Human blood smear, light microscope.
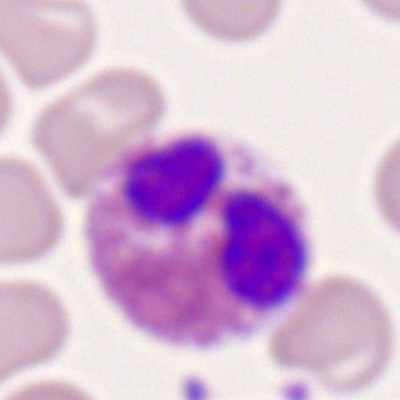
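Eosinophil in the middle of a stained human blood smear. First, the nuclear lobes lie in the upper and right parts of the cell; second, the chromatin is dense and dark purple; third, the cytoplasm is abundant and filled with pinkish granules.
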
